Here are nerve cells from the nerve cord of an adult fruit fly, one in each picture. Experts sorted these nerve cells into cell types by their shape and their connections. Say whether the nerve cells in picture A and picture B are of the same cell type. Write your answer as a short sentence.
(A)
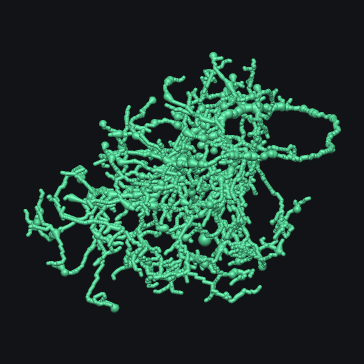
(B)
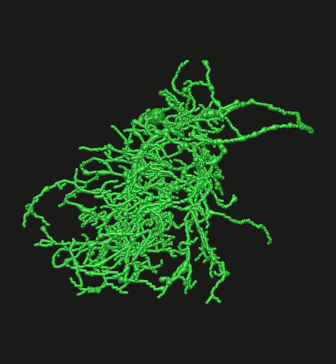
They are of the same cell type.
